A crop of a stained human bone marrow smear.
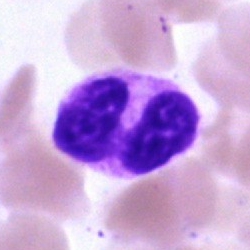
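Segmented neutrophil, centre of a stained bone marrow smear. See that its outline is oval, wider from side to side than from top to bottom. Two nuclear lobes lie side by side, one on the left and one on the right, and their chromatin is dark purple and coarsely clumped. The cytoplasm is pale pinkish-lilac.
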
